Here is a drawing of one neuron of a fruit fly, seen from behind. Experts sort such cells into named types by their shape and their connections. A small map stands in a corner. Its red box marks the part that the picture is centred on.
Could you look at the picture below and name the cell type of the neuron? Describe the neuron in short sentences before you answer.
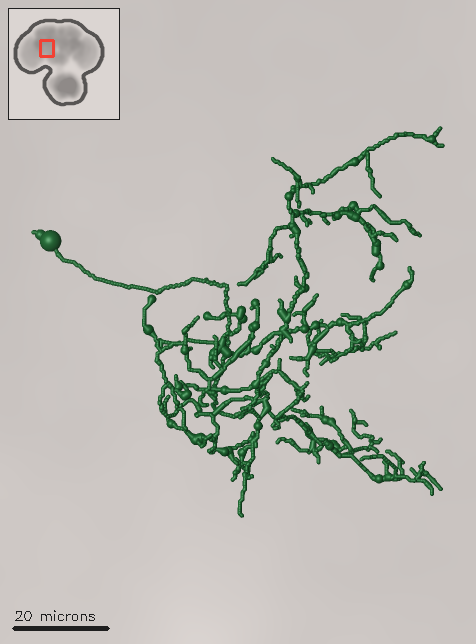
Its cell body lies on the left of the picture. By the scale bar it is about 90 microns wide in this view. Dozens of branch ends can be seen. It is a central-brain intrinsic neuron. Its cell type is WED024.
